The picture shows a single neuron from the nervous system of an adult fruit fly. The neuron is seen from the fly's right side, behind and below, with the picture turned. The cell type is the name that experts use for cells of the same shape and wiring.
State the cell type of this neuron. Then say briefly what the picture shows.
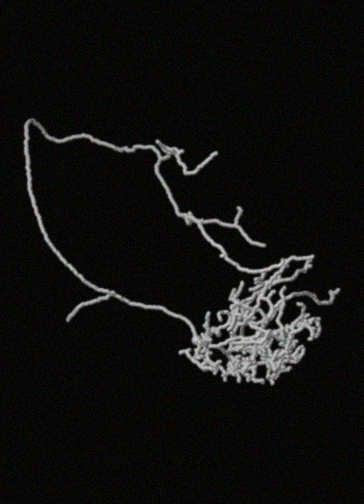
The cell type is AVLP455. It is a central-brain intrinsic neuron. Dozens of branch ends can be seen. As drawn here it is about as wide as it is tall.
